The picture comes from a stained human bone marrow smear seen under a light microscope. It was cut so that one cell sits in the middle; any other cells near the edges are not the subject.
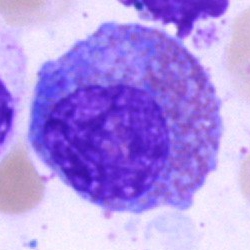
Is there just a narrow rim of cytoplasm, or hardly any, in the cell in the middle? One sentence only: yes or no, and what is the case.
No, the nucleus does not fill most of the cell; the cytoplasm is plentiful.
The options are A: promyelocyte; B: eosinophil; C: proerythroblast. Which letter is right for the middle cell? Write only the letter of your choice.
B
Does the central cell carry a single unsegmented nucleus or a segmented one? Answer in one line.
Key feature: a single compact nucleus, round, oval or kidney-shaped.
